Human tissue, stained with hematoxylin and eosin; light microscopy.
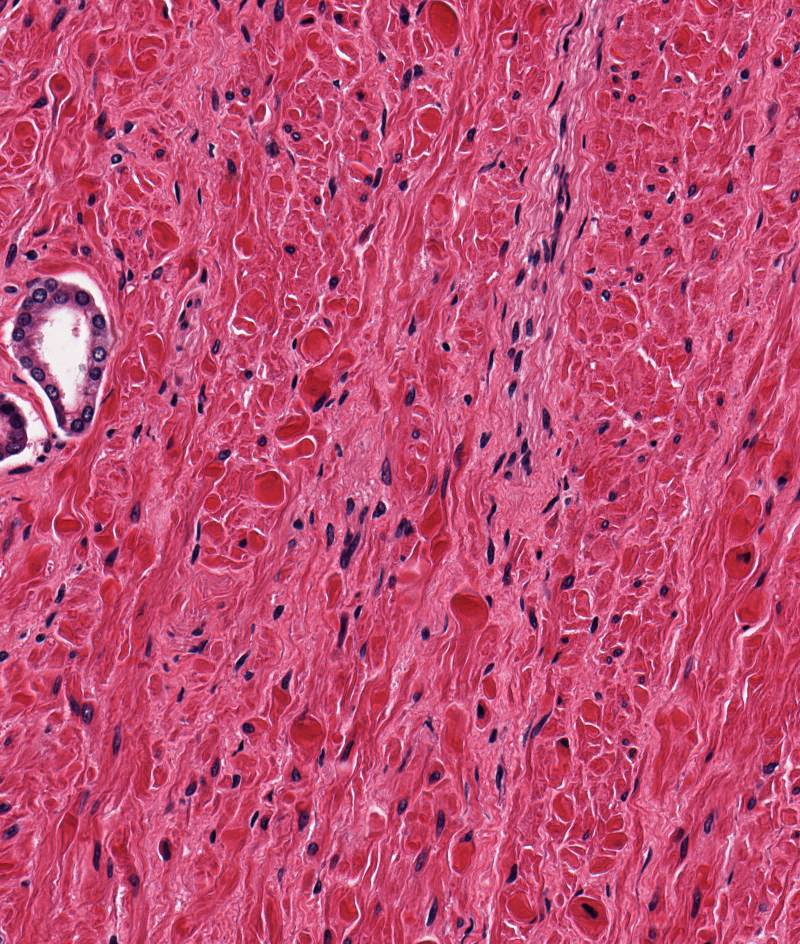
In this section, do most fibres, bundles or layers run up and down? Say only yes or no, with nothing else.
Yes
